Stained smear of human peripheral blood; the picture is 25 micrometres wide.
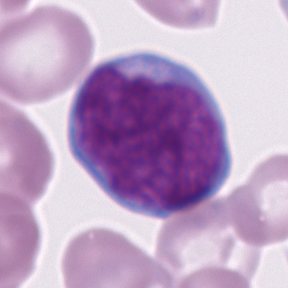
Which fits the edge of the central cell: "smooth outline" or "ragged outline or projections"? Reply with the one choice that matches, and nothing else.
Smooth outline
